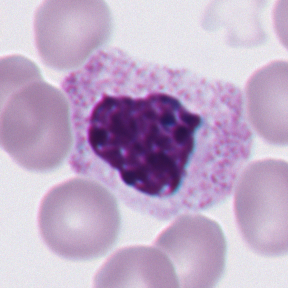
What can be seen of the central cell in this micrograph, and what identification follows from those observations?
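So, this one: the outline's irregular and angular rather than round. The nucleus is lumpy and irregular, with shallow indentations. There's a broad rim of cytoplasm, wider on the right of the nucleus than on the left, and fine pink-purple granules are scattered all through it. That's a segmented neutrophil.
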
